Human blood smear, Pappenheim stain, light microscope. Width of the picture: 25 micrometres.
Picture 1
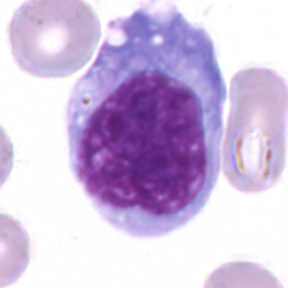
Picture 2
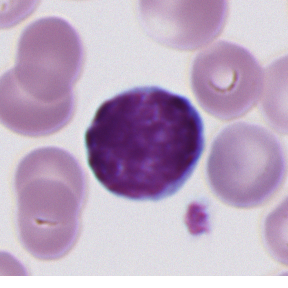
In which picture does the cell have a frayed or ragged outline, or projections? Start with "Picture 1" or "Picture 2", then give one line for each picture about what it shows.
Picture 1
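Picture 1: The cell outline is irregular, with a bumpy margin along the top.
Picture 2: The cell outline is round and smooth.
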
